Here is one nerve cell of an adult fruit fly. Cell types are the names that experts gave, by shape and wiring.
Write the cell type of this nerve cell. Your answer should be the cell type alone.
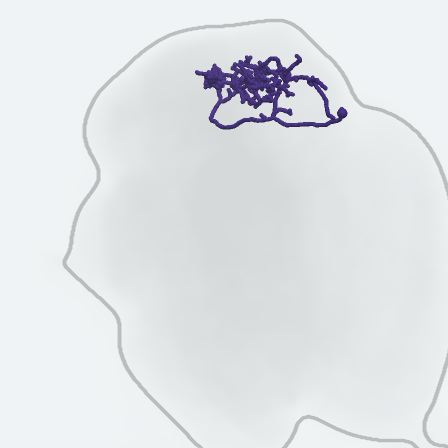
LPN_a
